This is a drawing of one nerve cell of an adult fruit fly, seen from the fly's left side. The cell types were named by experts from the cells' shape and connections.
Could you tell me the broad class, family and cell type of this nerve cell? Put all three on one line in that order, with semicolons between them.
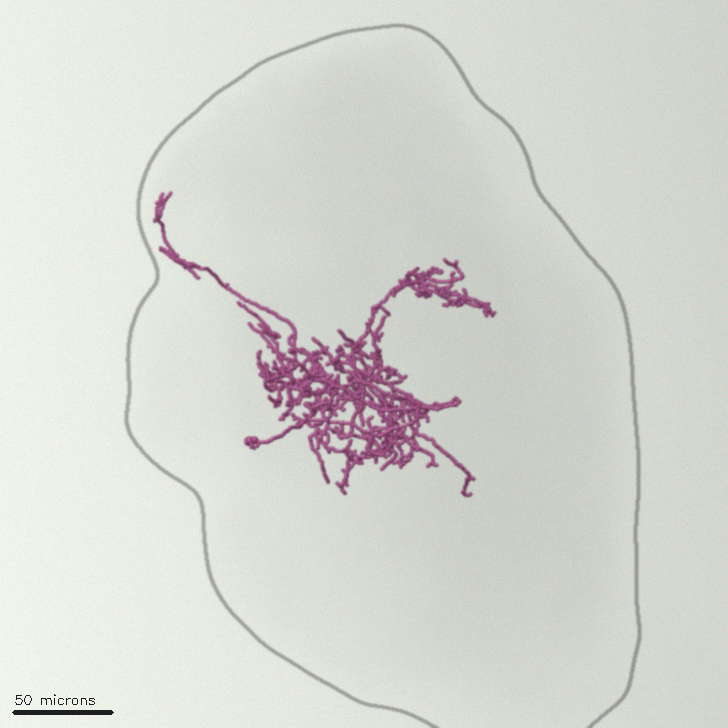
central-brain intrinsic neuron; hemilineage WEDa2; VES010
